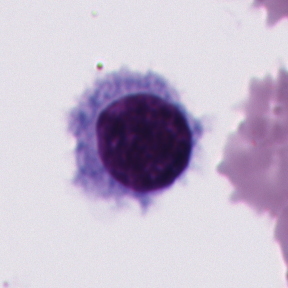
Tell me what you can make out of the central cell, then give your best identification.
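Many fine, hair-like projections stick out from the edge of the pale greyish-blue cytoplasm. The nucleus lies off-centre, toward the right side of the cell, with dense chromatin that stains dark purple. This is a hairy cell.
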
